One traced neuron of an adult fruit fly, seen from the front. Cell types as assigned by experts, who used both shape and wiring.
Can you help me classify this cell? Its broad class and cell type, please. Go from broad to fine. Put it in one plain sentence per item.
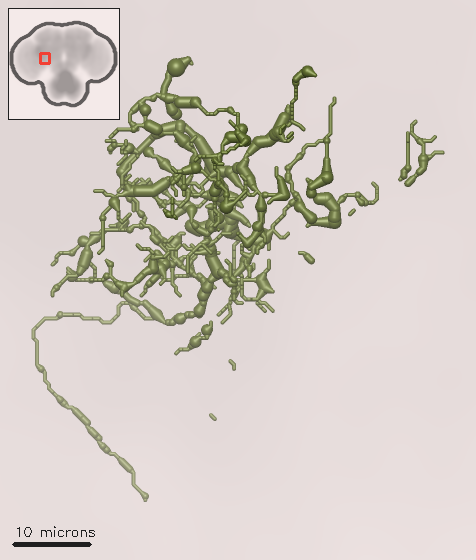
A central-brain intrinsic neuron, type AVLP341.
